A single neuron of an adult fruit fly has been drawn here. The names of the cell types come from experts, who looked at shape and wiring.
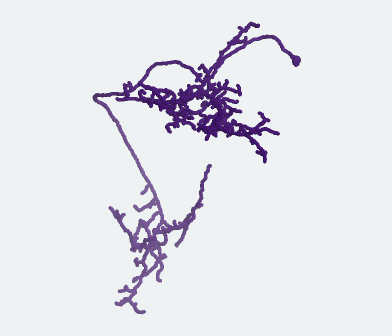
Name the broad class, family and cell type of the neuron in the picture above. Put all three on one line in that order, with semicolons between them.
central-brain intrinsic neuron; hemilineage VLPd1; AVLP041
